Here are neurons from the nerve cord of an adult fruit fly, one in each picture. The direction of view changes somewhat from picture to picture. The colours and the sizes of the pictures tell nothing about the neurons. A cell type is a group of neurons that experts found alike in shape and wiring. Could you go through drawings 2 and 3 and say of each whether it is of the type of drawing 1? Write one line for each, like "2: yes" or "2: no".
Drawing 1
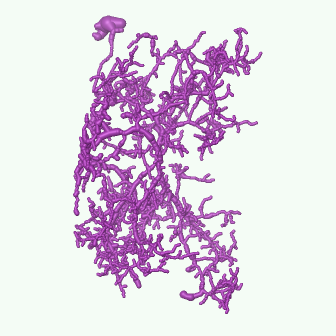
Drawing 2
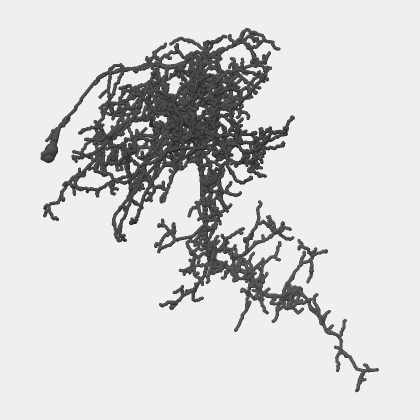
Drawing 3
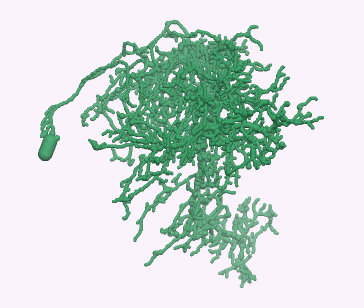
2: no
3: no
